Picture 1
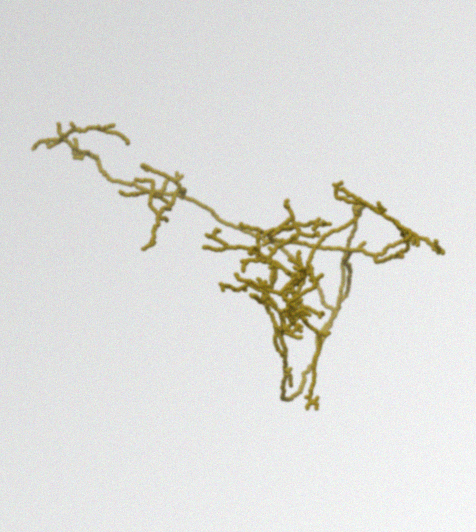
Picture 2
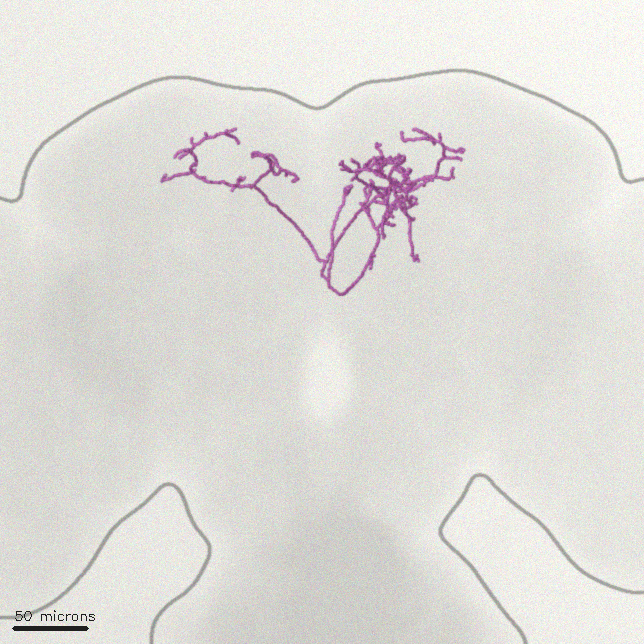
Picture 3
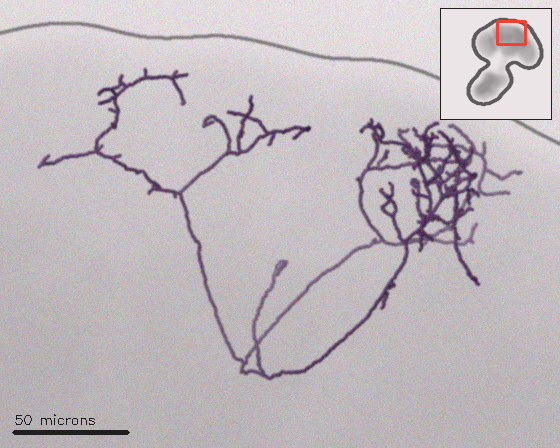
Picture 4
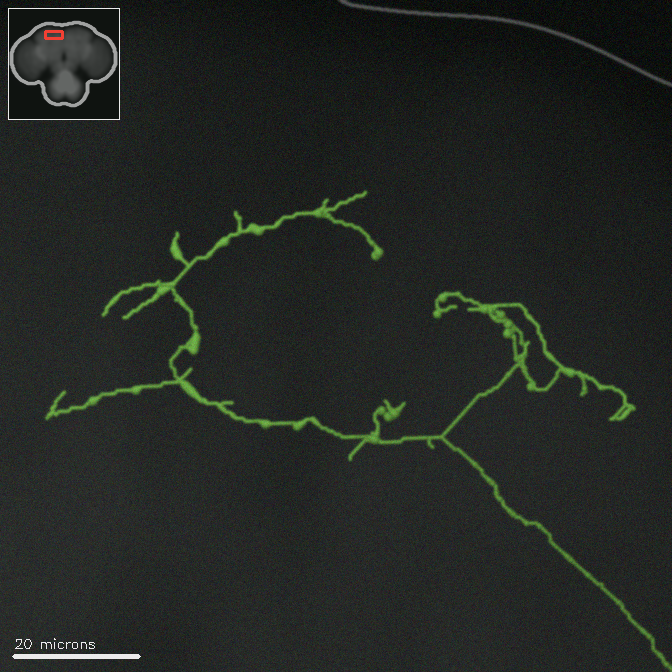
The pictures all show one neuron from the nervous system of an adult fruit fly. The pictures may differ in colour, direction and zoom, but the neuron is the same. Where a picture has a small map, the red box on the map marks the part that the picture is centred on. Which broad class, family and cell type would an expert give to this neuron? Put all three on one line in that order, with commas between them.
central-brain intrinsic neuron, hemilineage DM1_antero_dorsal, SMP476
